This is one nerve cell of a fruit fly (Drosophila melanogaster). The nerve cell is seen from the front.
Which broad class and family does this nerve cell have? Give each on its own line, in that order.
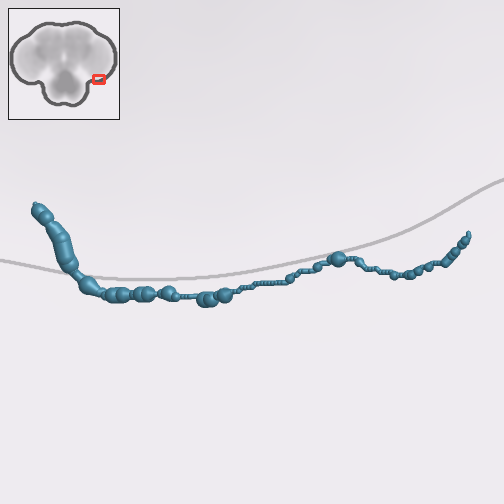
photoreceptor or other optic-lobe sensory neuron
class visual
